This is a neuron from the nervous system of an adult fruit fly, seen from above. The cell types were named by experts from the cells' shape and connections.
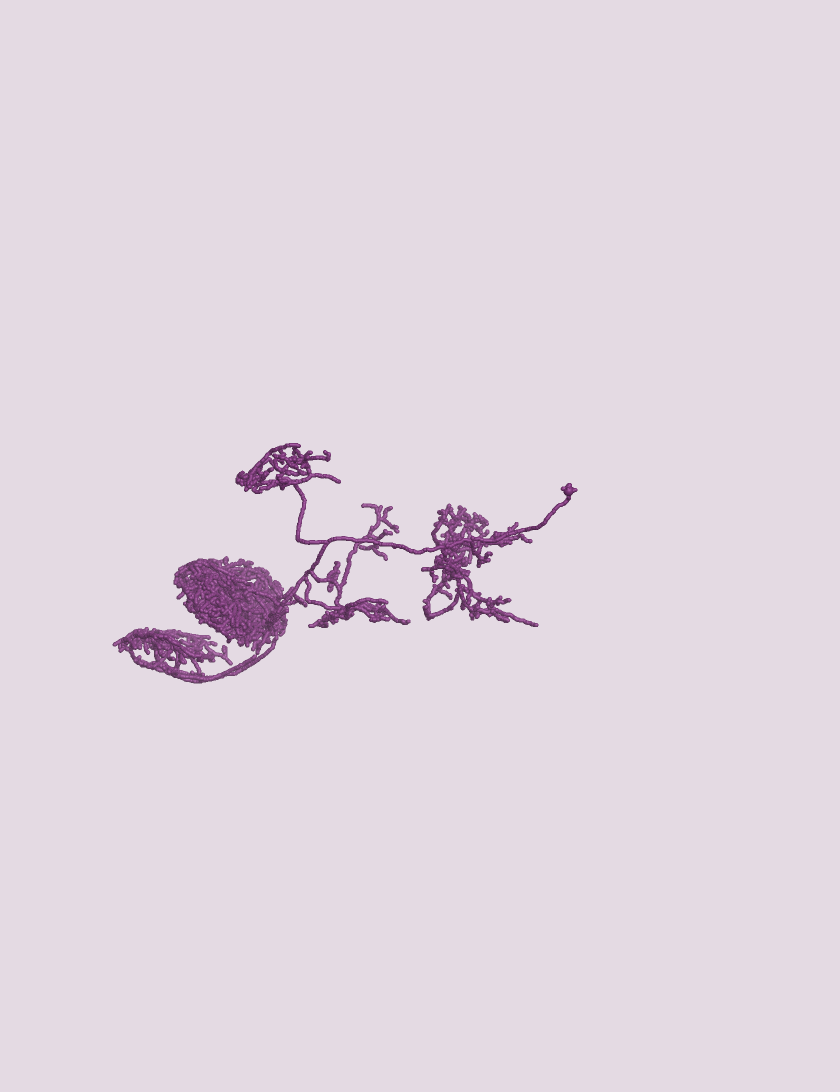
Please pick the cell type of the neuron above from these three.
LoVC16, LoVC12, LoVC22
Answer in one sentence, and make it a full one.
By type, the neuron is LoVC22.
